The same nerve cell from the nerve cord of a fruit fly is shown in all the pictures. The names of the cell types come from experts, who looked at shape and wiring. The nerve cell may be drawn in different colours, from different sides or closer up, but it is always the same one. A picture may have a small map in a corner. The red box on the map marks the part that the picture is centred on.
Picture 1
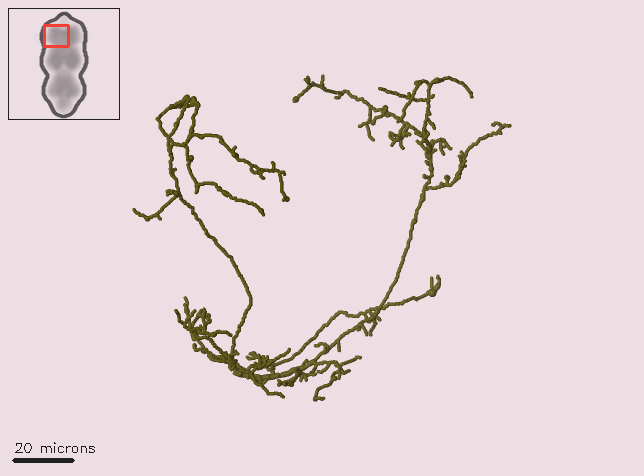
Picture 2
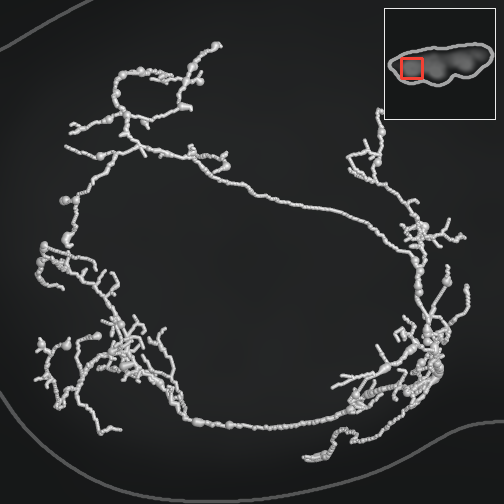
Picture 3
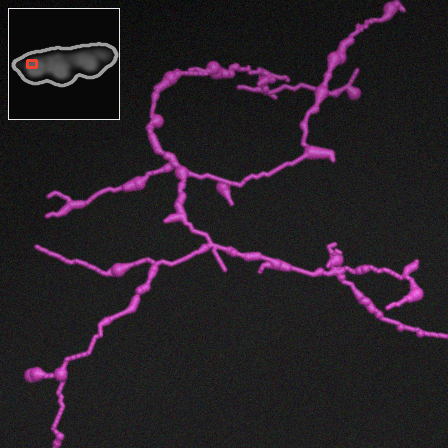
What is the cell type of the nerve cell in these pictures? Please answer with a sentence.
The cell type is IN04B101.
